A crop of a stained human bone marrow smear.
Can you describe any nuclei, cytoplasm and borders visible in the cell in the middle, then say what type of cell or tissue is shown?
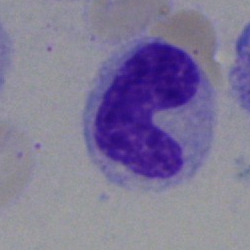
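Smooth, roughly oval outline. The nucleus is kidney-shaped with a deep notch opening to the right; it fills most of the cell and sits toward the left side. No distinct nucleoli show. That's a band neutrophil.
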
